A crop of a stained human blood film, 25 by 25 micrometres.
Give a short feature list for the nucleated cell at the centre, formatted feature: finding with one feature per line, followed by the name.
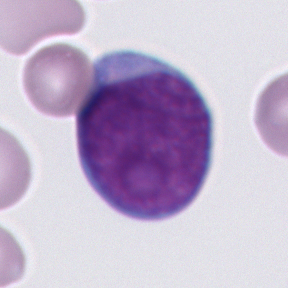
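Size: about 15 by 12 micrometres
Cytoplasm: narrow rim, widest as a crescent along the top
Outline: smooth, no blebs or projections
Nucleus: round, about 12 micrometres across, filling about 80% of the cell's area
Chromatin: fine, evenly stippled, no coarse dark clumps
Nucleolus: one, pale and round, in the lower half of the nucleus
Answer: myeloblast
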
